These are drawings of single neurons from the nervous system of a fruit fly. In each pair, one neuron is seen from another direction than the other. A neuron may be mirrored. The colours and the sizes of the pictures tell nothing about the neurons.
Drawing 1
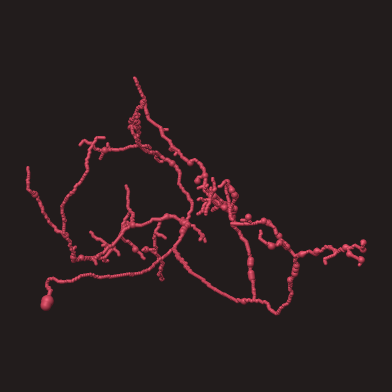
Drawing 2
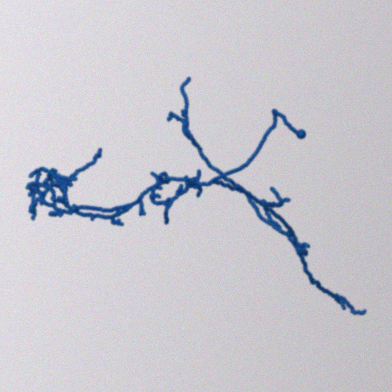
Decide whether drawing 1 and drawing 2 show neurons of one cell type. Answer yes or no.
no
